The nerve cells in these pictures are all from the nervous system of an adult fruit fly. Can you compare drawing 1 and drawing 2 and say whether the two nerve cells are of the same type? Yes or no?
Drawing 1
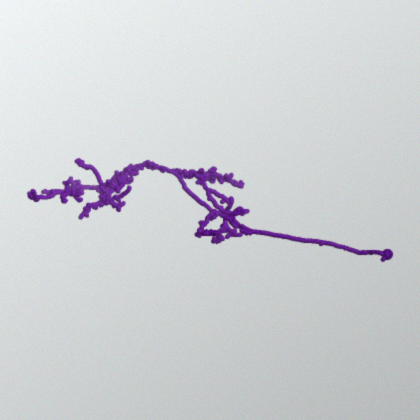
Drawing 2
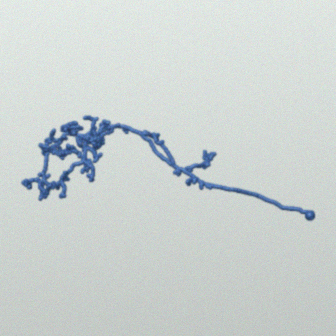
no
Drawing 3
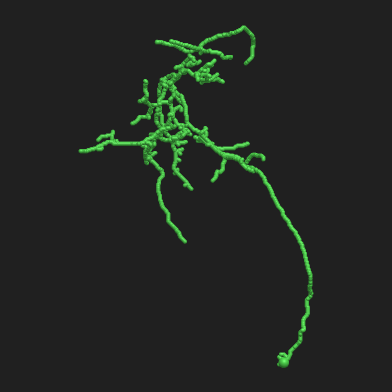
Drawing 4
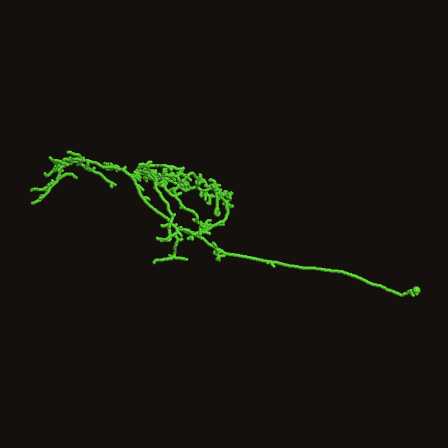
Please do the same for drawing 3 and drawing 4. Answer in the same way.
no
